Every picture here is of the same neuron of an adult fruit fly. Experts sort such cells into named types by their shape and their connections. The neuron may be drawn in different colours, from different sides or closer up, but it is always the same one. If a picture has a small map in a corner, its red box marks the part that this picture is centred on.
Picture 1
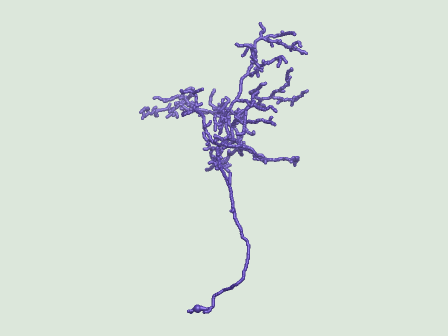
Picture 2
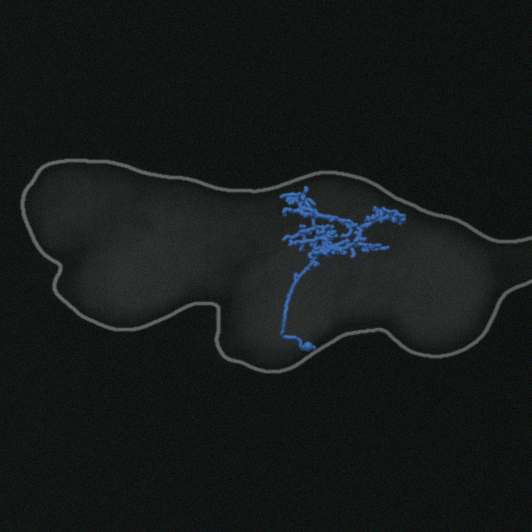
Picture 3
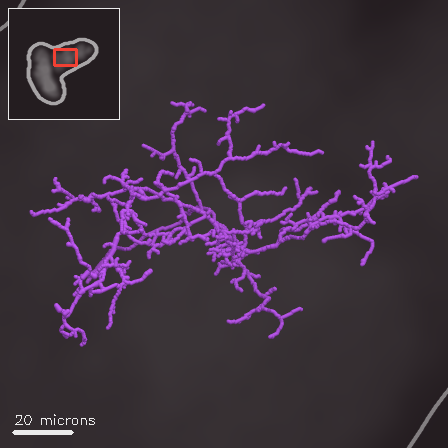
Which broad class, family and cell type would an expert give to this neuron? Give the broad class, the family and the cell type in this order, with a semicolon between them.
nerve-cord intrinsic neuron; hemilineage 06B; IN06B058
